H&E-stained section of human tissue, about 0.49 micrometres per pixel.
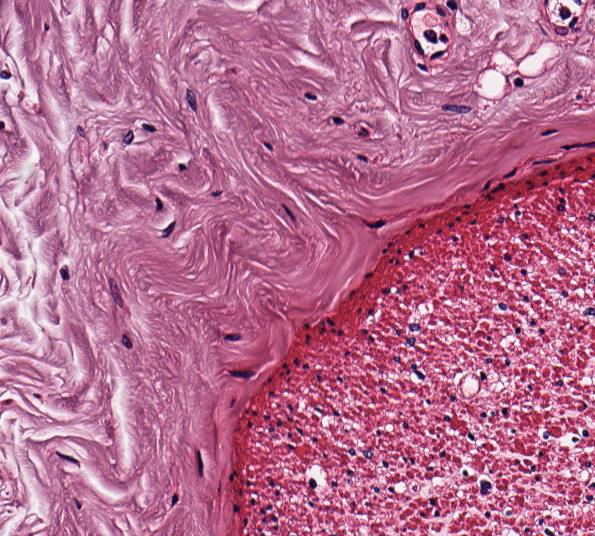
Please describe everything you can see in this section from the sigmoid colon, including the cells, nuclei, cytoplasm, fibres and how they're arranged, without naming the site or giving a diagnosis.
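Start with the dense pink fibrous tissue at left and top: its wavy collagen bundles run in varied directions, and it holds sparse, scattered, dark, spindle-shaped nuclei. Then see the rounded deep-red area at lower right. Small dark nuclei cluster along its inner margin.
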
